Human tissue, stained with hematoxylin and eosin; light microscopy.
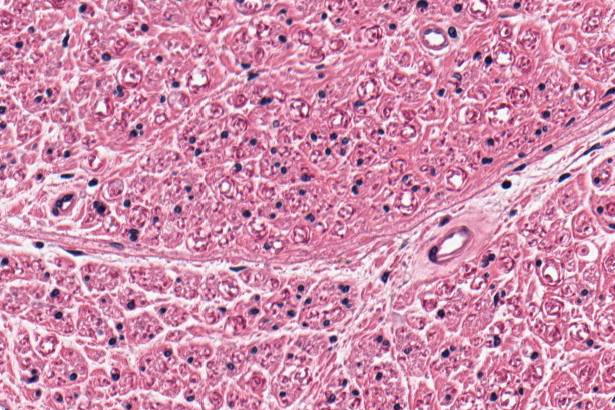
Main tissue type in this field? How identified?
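Nerve fascicle is what you've got there. The compartments are filled with closely packed pink profiles, rounded to polygonal, all cut across their length. Many of them hold small clear vacuoles or ring-like clear spaces.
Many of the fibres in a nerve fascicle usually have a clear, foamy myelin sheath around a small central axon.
Small, round, dark blue nuclei are scattered singly across the field. The septa are pale pink, loosely fibrous tissue with a few thin, elongated nuclei.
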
